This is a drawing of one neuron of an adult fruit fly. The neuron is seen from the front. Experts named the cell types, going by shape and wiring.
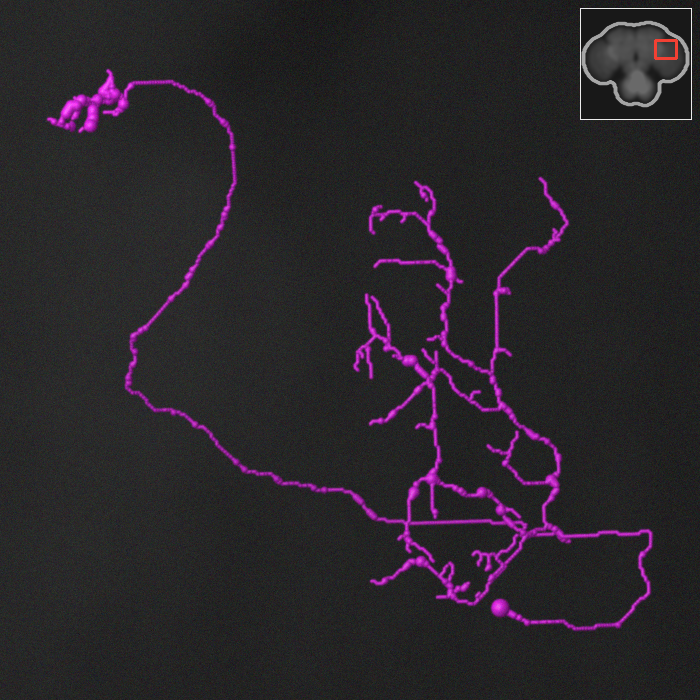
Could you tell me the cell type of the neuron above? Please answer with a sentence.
The cell type is MeTu2b.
